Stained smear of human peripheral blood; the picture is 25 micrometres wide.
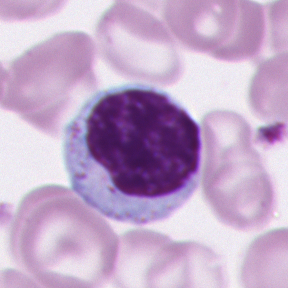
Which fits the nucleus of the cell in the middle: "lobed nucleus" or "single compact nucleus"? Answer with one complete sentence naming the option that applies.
It is a single compact round, oval or kidney-shaped nucleus that the cell has.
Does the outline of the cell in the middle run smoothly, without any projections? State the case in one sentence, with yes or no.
Yes, the edge of this cell is smooth and even.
